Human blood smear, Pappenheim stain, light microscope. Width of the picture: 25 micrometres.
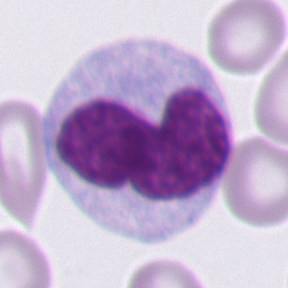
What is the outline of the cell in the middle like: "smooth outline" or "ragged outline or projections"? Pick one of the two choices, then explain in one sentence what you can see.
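Smooth outline. The cell outline is round and smooth.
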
